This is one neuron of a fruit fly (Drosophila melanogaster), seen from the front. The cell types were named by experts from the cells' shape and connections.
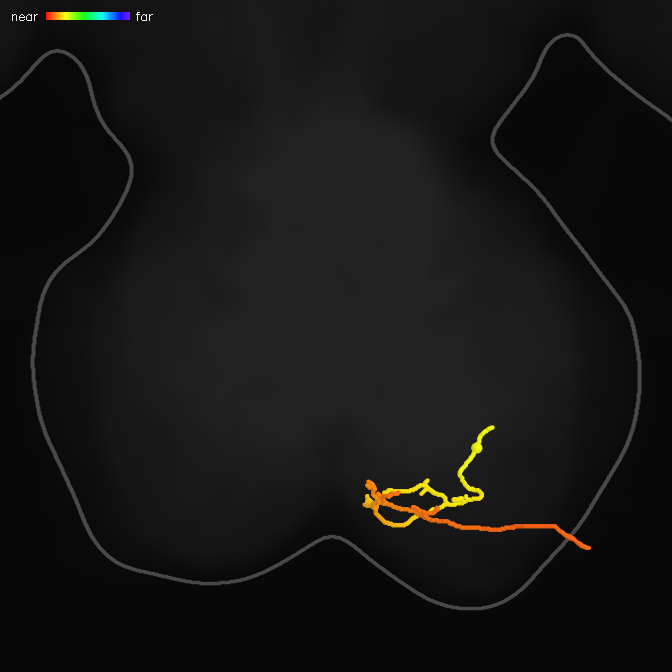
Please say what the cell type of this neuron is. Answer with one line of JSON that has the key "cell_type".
{"cell_type": "SNxx29"}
